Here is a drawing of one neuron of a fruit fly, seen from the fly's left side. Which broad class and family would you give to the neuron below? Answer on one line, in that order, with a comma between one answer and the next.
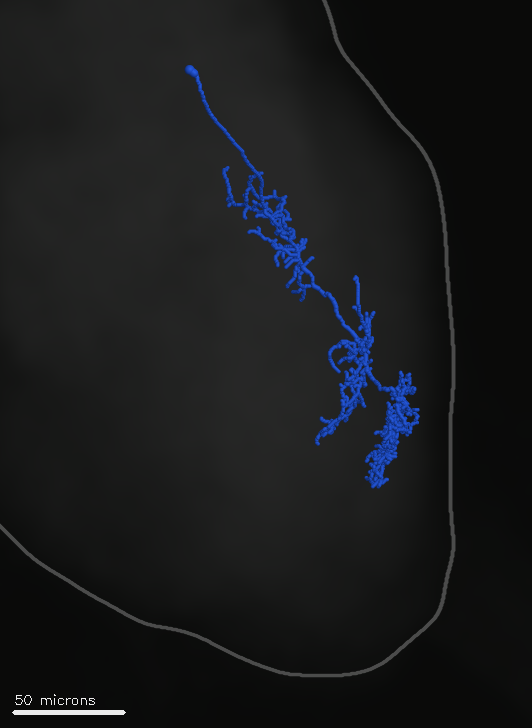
visual projection neuron, LPLC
